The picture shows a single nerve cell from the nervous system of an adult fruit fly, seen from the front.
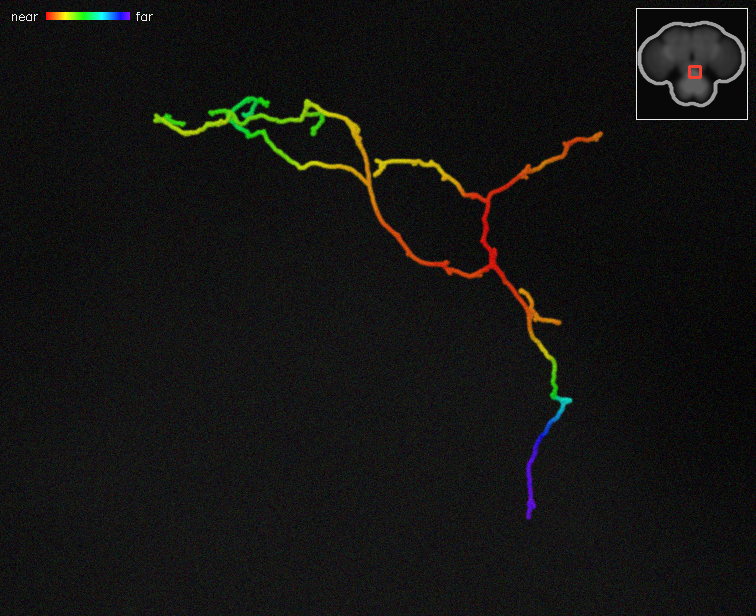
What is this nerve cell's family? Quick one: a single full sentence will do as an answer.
This nerve cell is within the family class mechanosensory.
